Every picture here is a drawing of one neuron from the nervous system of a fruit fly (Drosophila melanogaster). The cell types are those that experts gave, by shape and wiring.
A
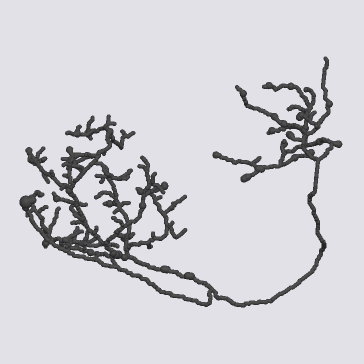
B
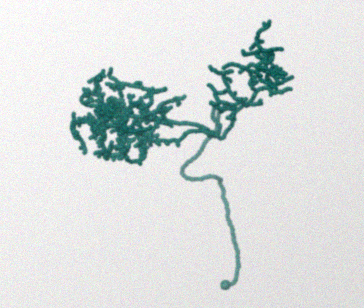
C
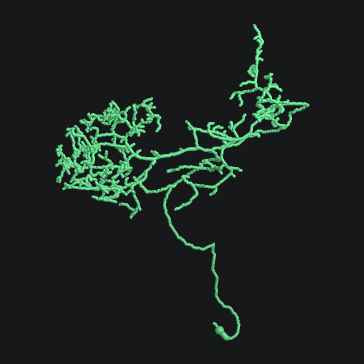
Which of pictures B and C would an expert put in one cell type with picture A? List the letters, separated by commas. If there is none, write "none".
none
